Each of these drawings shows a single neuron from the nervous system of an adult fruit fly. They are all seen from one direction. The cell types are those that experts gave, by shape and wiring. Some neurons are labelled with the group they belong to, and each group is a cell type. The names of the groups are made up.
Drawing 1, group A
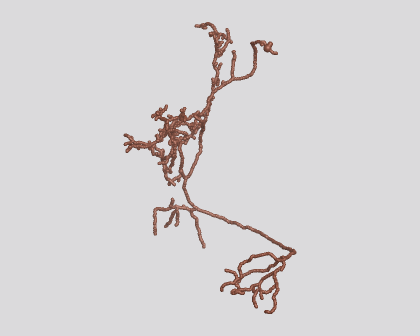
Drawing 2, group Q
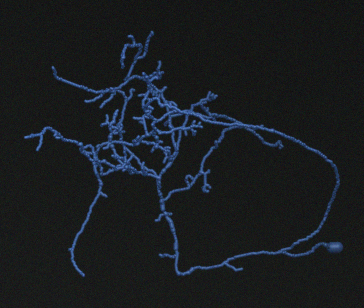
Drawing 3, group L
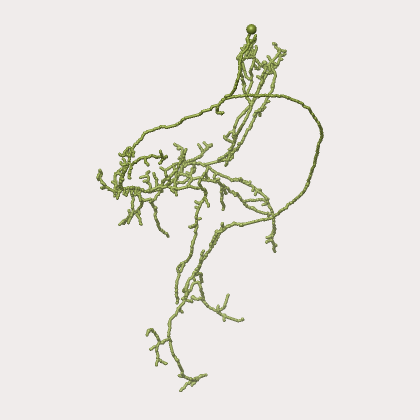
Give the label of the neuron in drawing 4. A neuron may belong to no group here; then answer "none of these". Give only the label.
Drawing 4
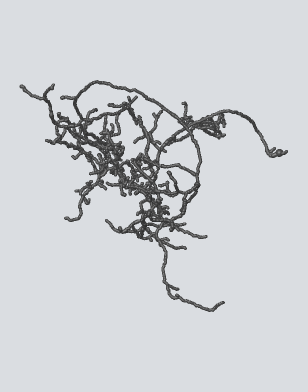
group A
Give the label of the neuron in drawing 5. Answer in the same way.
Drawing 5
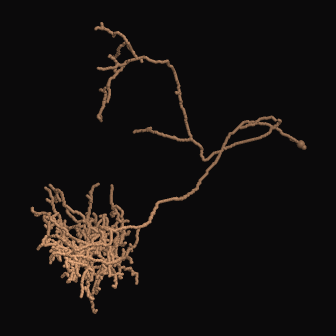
none of these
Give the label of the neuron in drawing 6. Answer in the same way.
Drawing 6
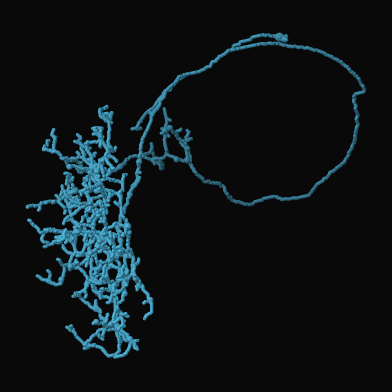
none of these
